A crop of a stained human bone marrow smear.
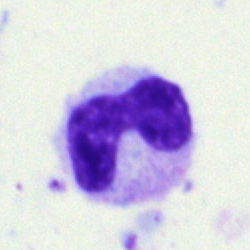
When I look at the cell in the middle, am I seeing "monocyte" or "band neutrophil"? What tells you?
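This is a band neutrophil, not a monocyte. First, the nucleus: a thick curved band shaped like a horseshoe, its concave side facing downward. Second, the chromatin, which is dark purple and coarsely clumped.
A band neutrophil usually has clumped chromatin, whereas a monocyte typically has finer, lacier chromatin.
Third, the cytoplasm, which holds only fine, faint granules.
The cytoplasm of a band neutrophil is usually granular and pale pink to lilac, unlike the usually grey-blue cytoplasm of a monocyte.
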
